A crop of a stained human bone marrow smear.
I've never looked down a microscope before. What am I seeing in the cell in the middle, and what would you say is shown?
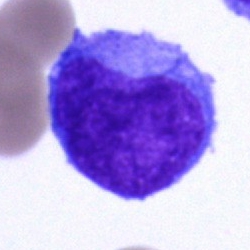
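First thing I notice is a shallow notch along the upper edge of the nucleus. Looking for a nucleolus, I don't see a distinct one. No granules in the cytoplasm either. Along the top, the cell edge is finely ragged. I'd call it a blast.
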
